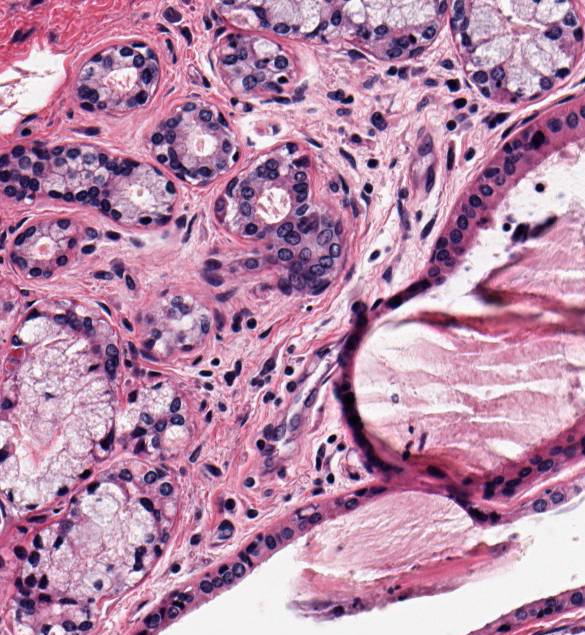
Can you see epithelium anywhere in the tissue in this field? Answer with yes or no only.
Yes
